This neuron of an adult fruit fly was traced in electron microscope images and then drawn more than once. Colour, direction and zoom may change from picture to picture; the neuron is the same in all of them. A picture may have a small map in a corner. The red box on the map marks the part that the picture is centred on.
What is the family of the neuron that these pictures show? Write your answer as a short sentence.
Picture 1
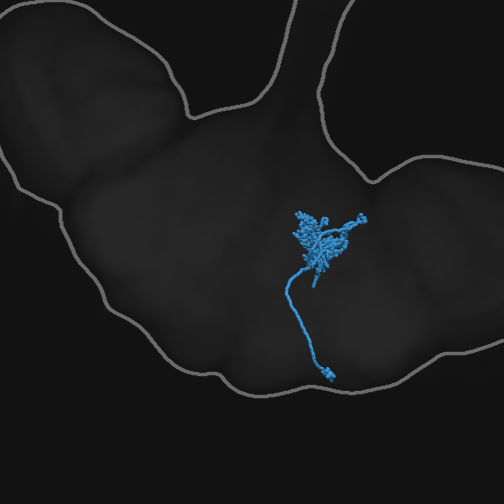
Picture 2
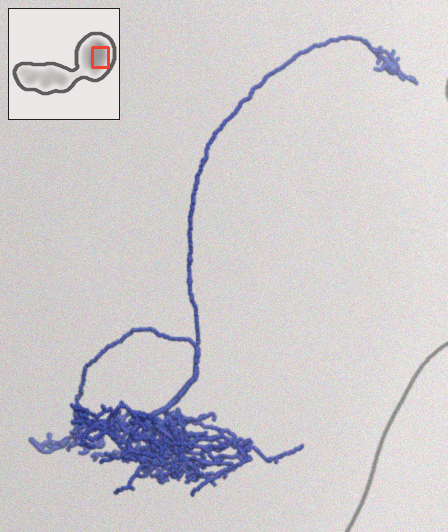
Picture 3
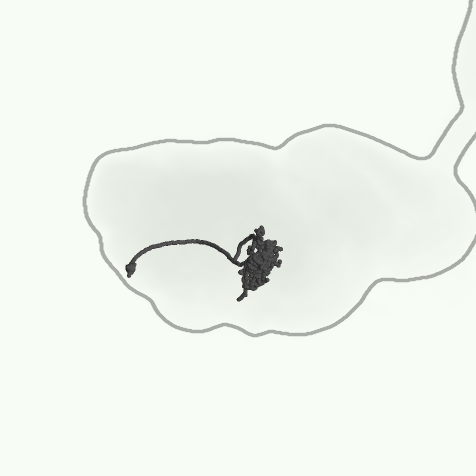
The family is hemilineage WEDd1.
